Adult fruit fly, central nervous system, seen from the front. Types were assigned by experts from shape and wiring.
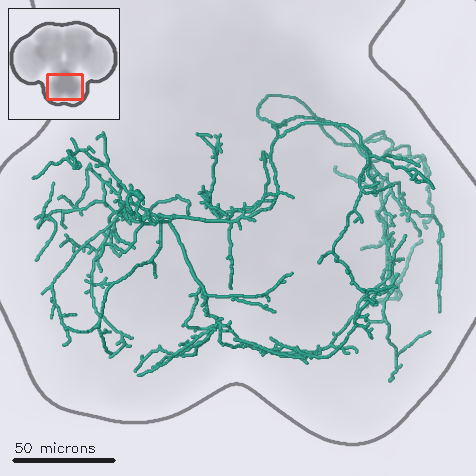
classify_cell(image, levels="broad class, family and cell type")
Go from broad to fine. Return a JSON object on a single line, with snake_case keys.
{"broad_class": "nerve-cord intrinsic neuron", "family": "hemilineage 18B", "cell_type": "IN18B018"}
